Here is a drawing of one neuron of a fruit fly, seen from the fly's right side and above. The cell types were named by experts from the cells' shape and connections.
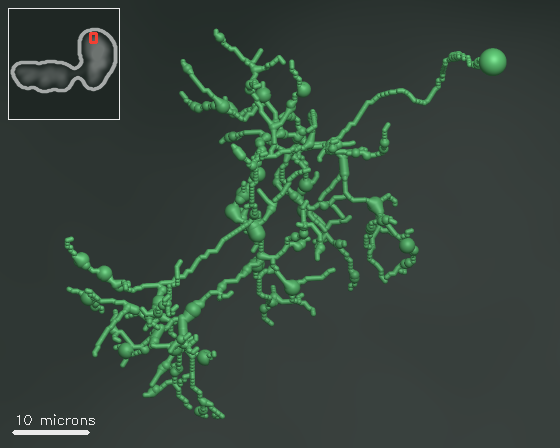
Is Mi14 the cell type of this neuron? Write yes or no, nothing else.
yes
